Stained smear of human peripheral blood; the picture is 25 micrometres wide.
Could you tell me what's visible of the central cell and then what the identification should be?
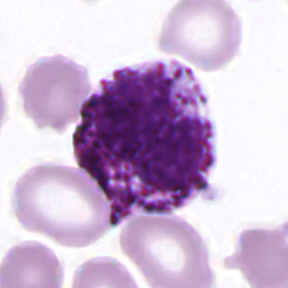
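Checking the outline first, it is roughly round but bumpy where granules sit along the edge. Next comes the nucleus: granules lie over it and hide its outline. Around the cell, red cells lie on several sides. As for the image itself, it is slightly blurred. Last comes the name: basophil.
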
